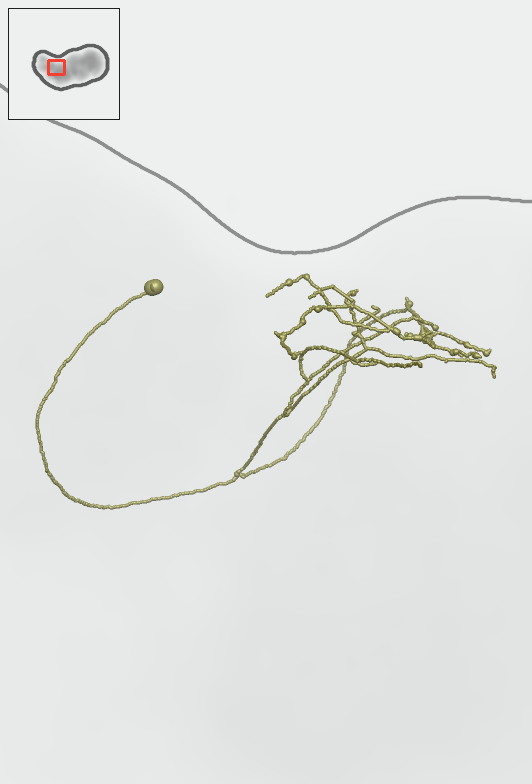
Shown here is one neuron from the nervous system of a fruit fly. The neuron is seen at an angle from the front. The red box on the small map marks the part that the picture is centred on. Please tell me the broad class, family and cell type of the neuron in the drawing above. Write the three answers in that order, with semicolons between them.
nerve-cord intrinsic neuron; hemilineage 19B; IN19B103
